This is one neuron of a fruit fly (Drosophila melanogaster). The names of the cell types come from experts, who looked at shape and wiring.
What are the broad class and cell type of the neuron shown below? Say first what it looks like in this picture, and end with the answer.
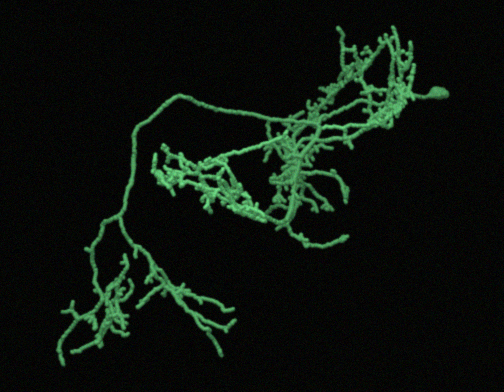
Dozens of branch ends can be seen. In this view it is about as wide as it is tall. Its broad class is central-brain intrinsic neuron. The cell type is VES078.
